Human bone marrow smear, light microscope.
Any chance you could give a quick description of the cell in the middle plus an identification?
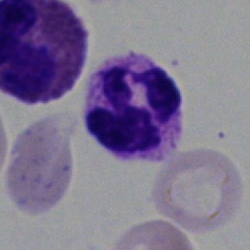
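Notice how the nuclear lobes form a ring around a pale space in the centre. The chromatin in them is dense, dark purple and clumped. The cytoplasm is pale pinkish-lilac and holds fine, faint granules. What you are looking at is a segmented neutrophil.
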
